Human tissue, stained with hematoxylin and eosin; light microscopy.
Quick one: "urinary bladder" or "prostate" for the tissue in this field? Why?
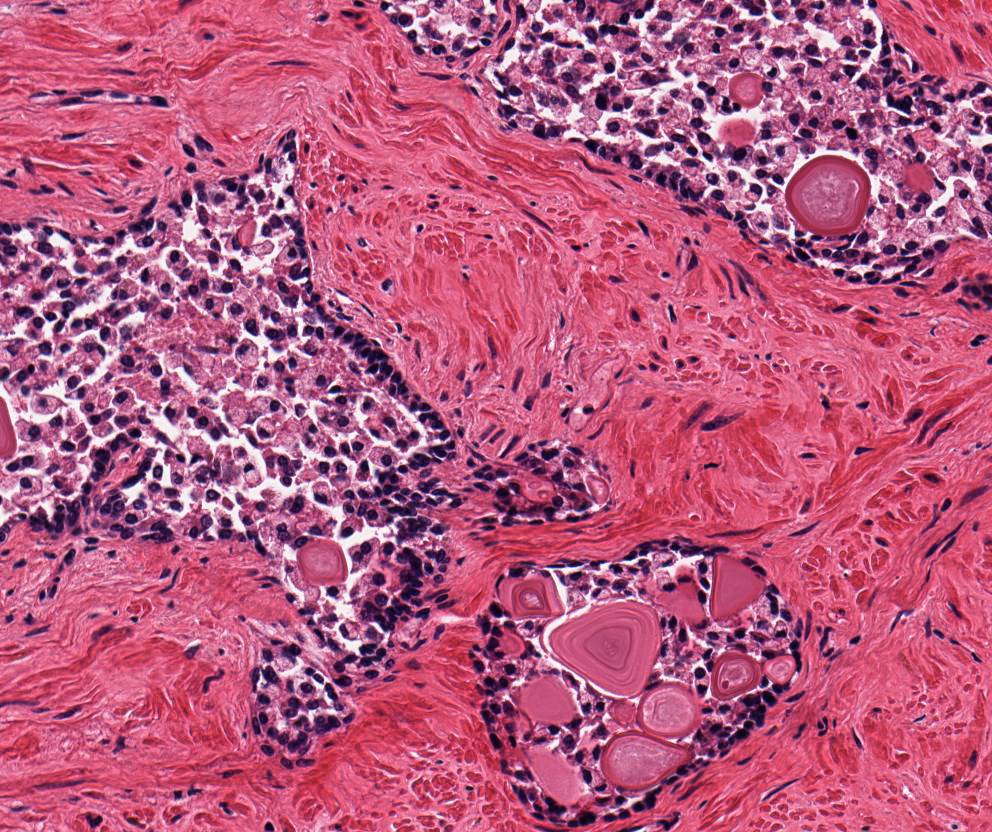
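This is prostate rather than urinary bladder. Islands of cells sit apart from one another, divided by broad bands of dense pink fibrous stroma. That stroma, as I follow it, is made of wavy collagen bundles with scattered spindle-shaped nuclei. Within the islands I see eosinophilic bodies with concentric lamination, clustered most densely in the island at lower centre. Nowhere in the field do I find fat cells.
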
